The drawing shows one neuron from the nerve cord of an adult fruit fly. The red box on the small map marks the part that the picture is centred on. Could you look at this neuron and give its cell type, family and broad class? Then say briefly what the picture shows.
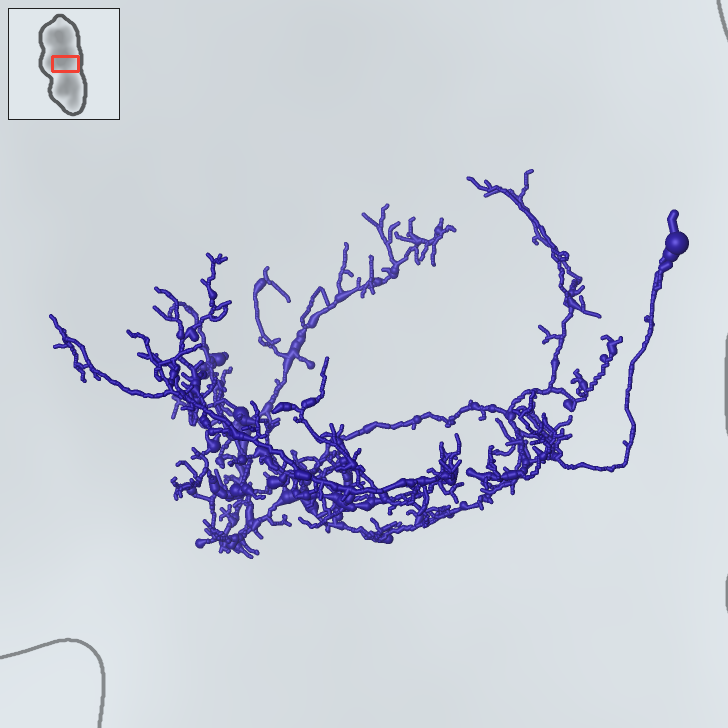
Its cell type is IN19A048. Its family is hemilineage 19A. Its broad class is nerve-cord intrinsic neuron. More than a hundred branch ends can be seen. As drawn here it is wider than it is tall.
